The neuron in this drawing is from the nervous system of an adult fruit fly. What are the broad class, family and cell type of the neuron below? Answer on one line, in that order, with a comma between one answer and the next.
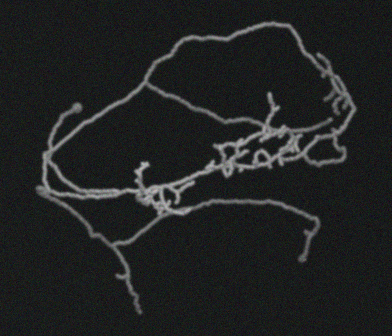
central-brain intrinsic neuron, hemilineage DM1_antero_dorsal, CRE086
